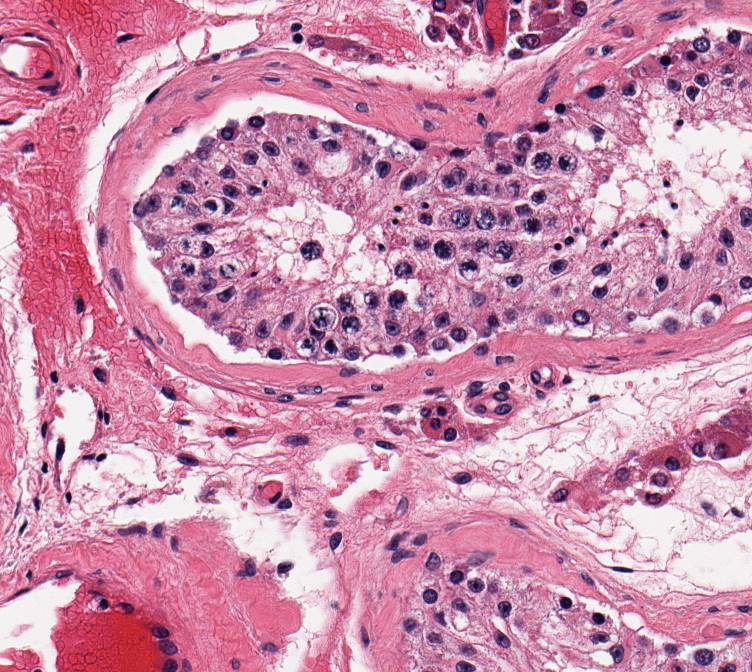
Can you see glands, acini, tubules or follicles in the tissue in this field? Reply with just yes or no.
Yes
